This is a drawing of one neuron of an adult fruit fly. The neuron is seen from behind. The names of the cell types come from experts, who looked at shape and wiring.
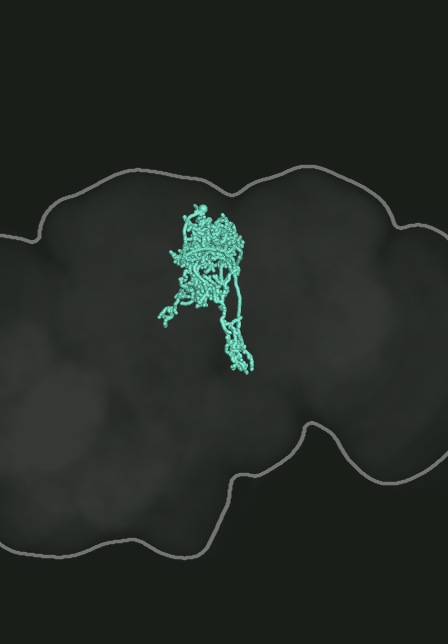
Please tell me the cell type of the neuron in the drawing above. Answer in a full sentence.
The cell type is SMP456.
